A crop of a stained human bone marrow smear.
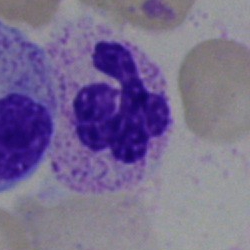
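Segmented neutrophil, the central cell in a stained human bone marrow smear. Its outline is roughly round, its chromatin dark purple and densely clumped, and its cytoplasm pale pinkish-grey rather than blue, with many small pink-violet granules scattered throughout.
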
